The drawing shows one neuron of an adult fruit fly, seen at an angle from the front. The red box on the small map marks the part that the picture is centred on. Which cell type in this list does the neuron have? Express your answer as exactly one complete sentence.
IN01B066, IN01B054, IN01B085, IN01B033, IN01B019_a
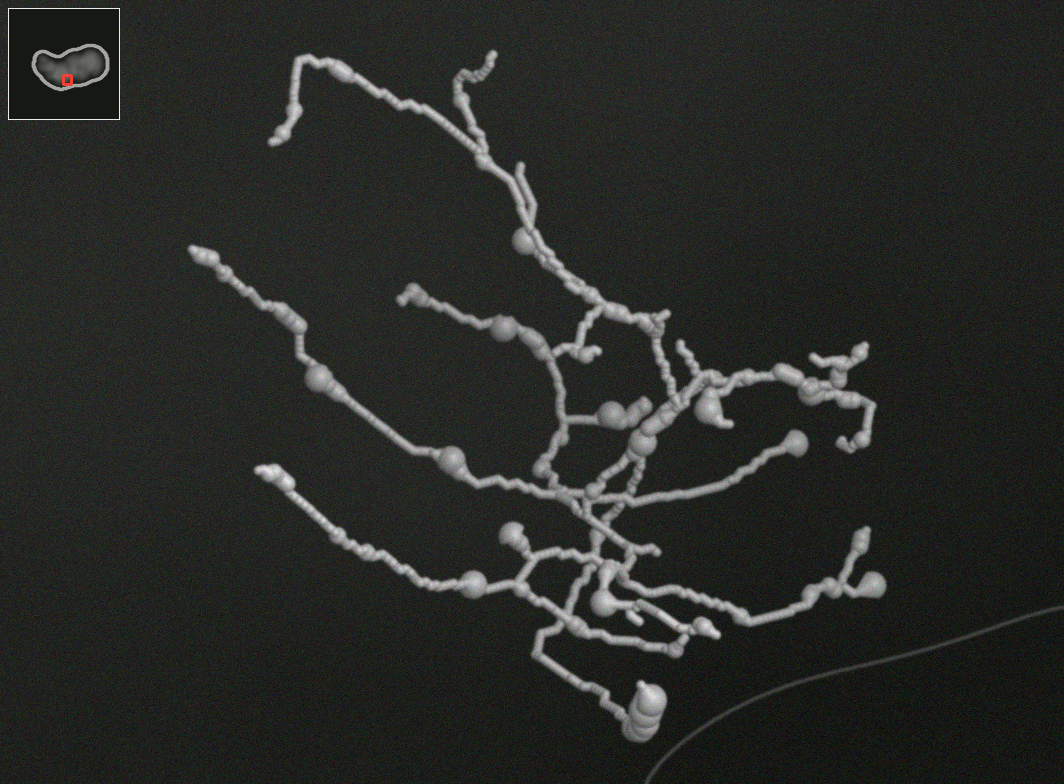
The neuron here is of the cell type IN01B085.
